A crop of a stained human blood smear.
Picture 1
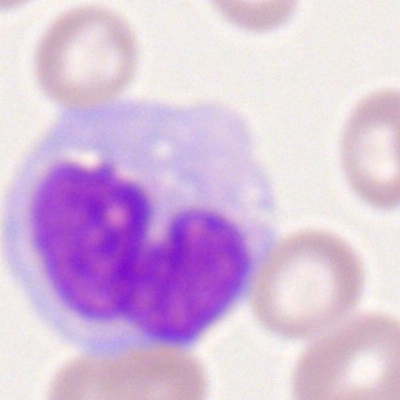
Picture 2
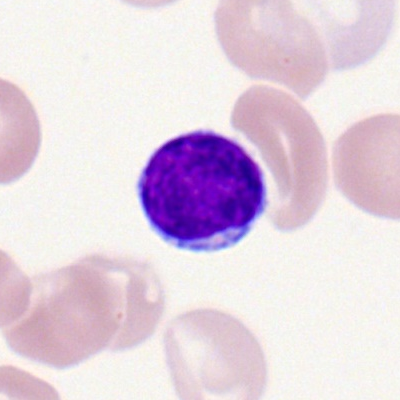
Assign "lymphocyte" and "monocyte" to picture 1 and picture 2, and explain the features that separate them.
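So, the one in picture 2 is a lymphocyte and the one in picture 1 a monocyte. In the monocyte the nucleus sits in the lower part of the cell, and its purple chromatin looks mottled rather than solid. The lymphocyte's chromatin is quite different, dense, dark purple and coarsely clumped, with no nucleoli to be seen.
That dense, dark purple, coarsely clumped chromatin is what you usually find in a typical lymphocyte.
The monocyte's cytoplasm is pale grey-blue, whereas the lymphocyte has only a scant pale blue rim, clearest along the lower edge, without visible granules.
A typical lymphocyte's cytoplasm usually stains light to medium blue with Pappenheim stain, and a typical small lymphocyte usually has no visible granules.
The outlines differ as well: the monocyte's upper-right border is uneven, while the lymphocyte is round and smooth. Red cells press close to both, touching the monocyte at its upper-left edge and lying against the lymphocyte's right side, curving around it.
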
